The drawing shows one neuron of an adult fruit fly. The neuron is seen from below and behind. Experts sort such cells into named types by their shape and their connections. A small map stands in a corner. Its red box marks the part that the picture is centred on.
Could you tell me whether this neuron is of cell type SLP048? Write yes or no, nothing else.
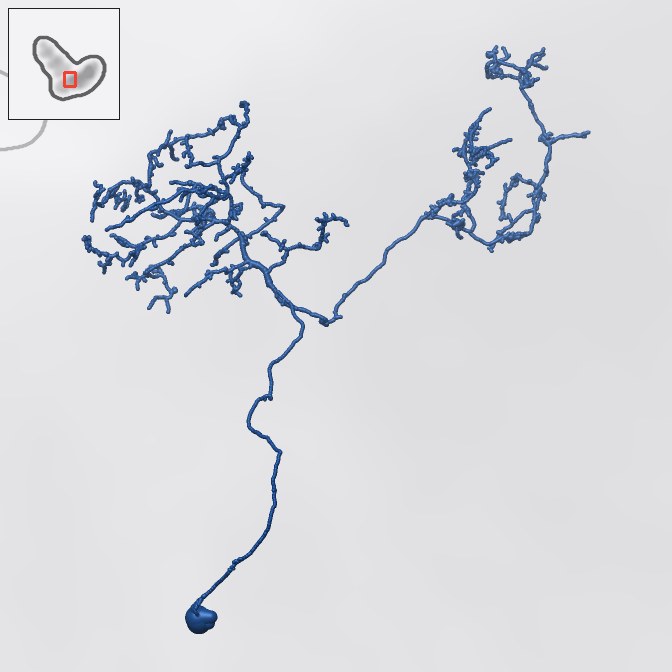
no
